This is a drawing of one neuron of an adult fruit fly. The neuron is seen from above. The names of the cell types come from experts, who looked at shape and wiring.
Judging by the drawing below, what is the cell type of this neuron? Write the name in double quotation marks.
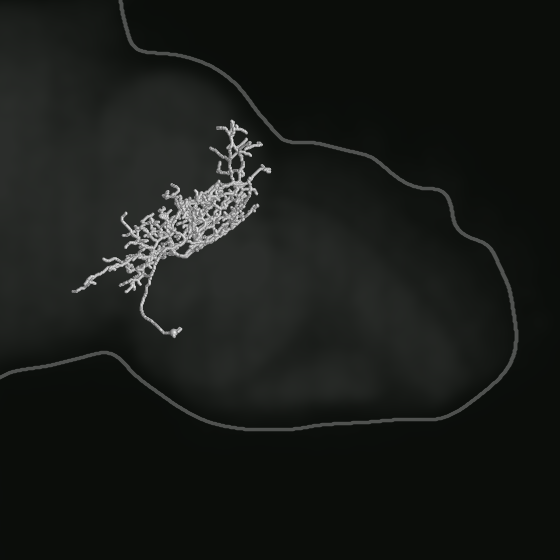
"PVLP096"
